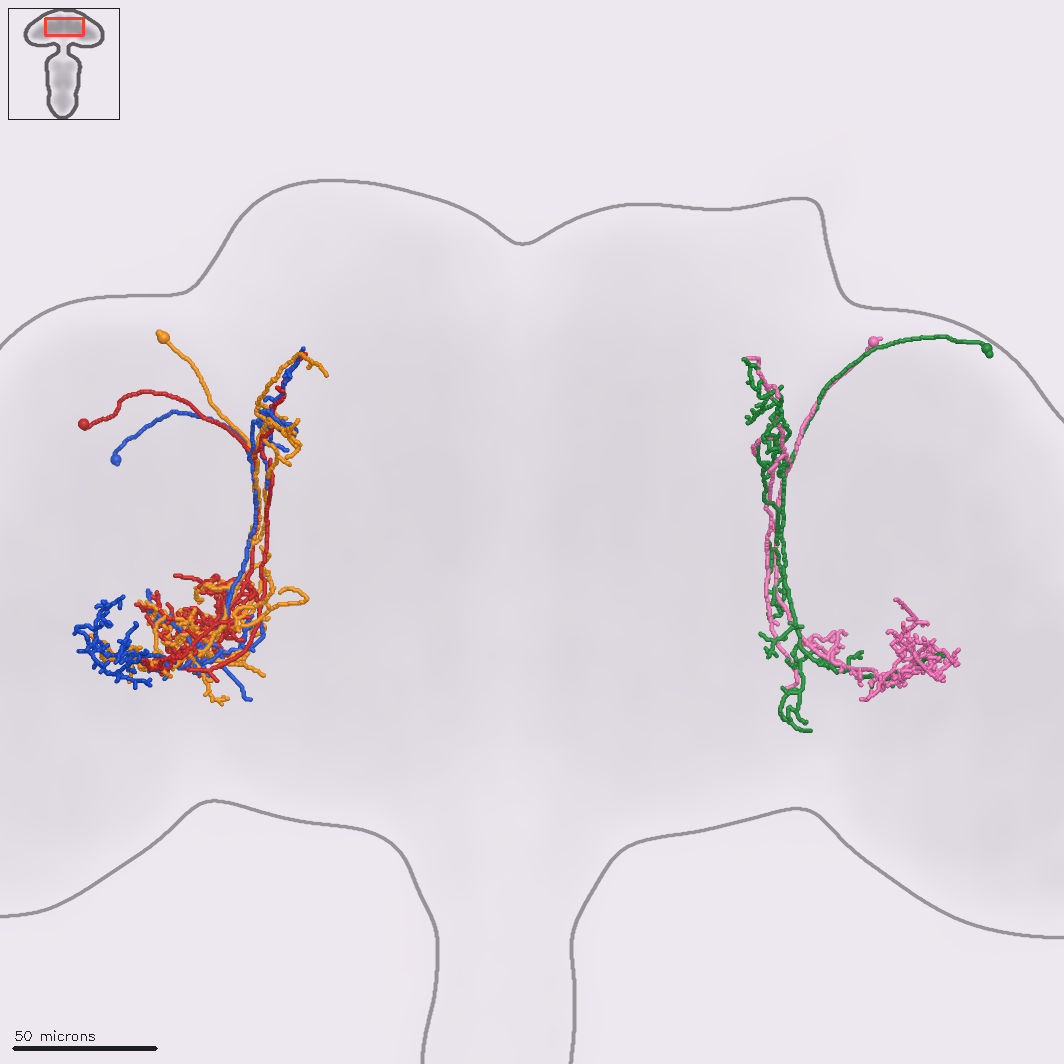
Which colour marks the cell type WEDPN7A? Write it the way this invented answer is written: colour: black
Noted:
colour: blue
